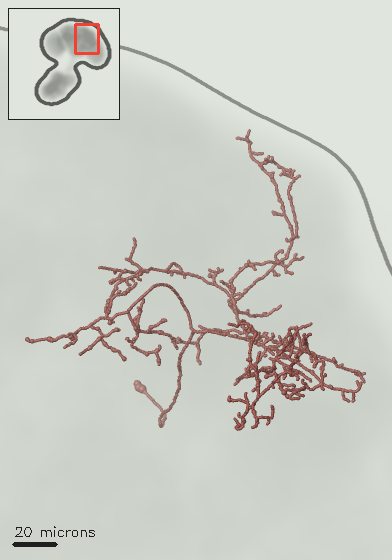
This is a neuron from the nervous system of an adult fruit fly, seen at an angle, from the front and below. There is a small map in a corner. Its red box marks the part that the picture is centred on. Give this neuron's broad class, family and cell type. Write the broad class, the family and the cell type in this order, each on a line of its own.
central-brain intrinsic neuron
hemilineage DL1_ventral
AVLP521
